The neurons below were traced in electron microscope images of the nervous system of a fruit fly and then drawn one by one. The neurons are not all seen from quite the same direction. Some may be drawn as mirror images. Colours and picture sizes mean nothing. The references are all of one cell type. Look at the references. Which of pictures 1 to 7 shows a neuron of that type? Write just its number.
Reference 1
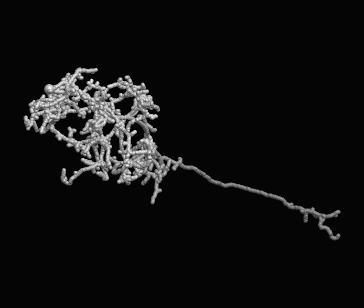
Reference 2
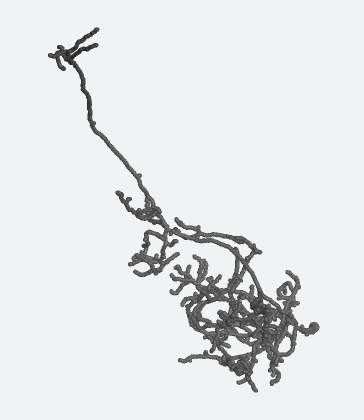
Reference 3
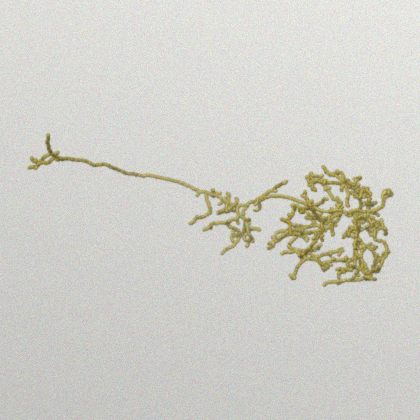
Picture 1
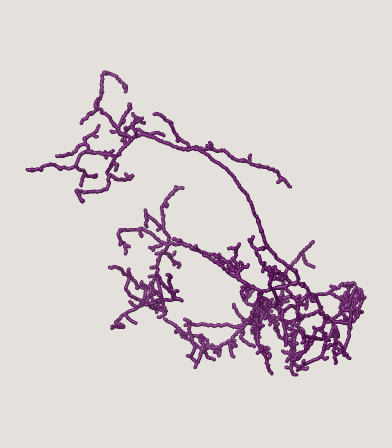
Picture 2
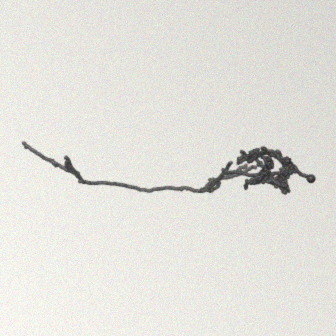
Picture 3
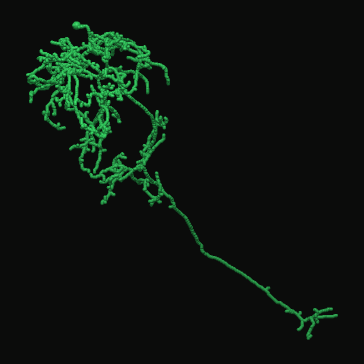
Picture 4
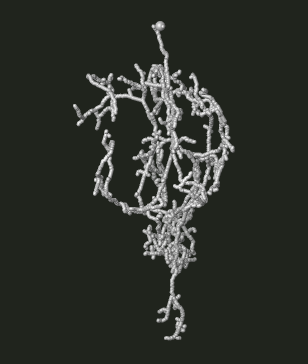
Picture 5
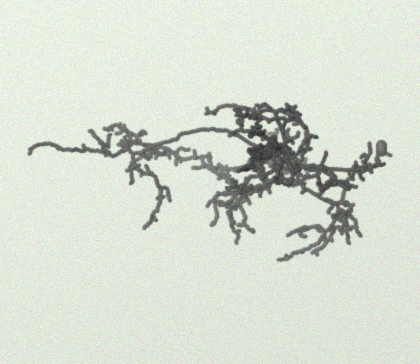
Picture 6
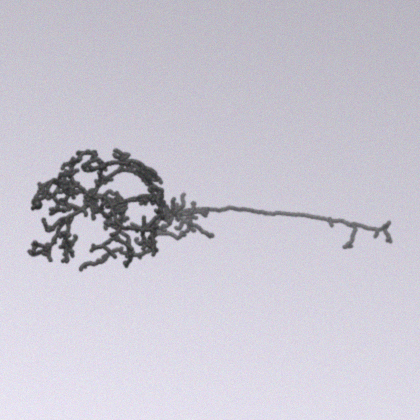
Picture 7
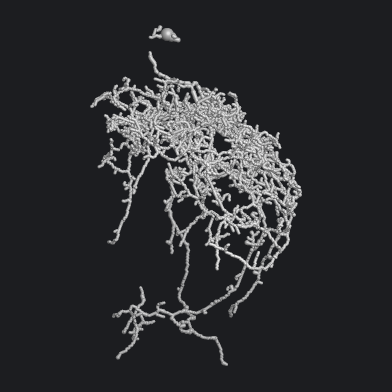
3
